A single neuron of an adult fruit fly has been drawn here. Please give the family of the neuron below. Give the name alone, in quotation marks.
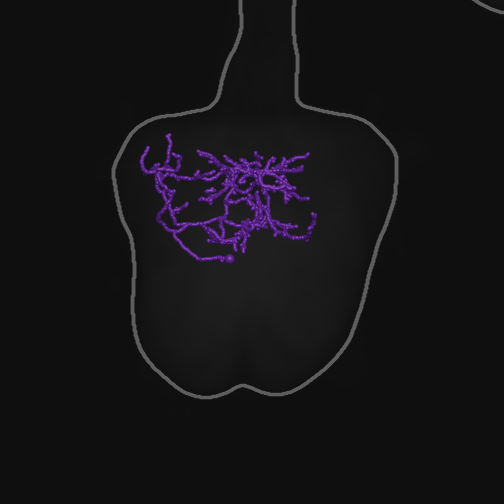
"hemilineage 04B"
